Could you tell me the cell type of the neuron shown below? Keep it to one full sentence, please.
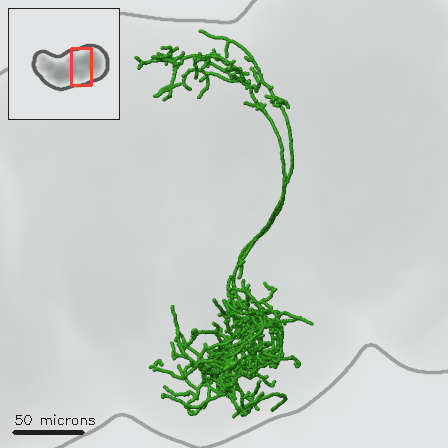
It is GNG484 that this neuron is, by cell type.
